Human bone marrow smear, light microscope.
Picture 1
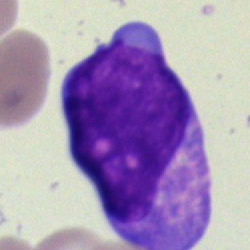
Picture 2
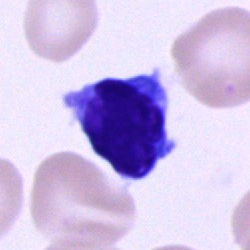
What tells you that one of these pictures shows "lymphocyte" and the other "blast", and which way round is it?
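Picture 1: blast. Picture 2: lymphocyte. Picture 1 nucleus: outline irregular and lumpy; fills most of the cell, with cytoplasm mainly at lower right. Lower half of that nucleus: a few small pale round spots. Chromatin dark purple. Top of cell: small pale blue rounded bulge projecting outward. Red cells near left and bottom edges of the picture, not overlapping the cell. Picture 2 outline: irregular, roughly triangular, not round; small pointed cytoplasmic projections at left, upper right and right side. Nucleus again fills most of the cell. Chromatin dense and dark purple, in keeping with lymphocyte.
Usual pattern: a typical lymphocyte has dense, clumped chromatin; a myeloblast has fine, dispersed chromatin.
No granules in picture 2 cytoplasm, also in keeping.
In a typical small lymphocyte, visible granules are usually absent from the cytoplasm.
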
